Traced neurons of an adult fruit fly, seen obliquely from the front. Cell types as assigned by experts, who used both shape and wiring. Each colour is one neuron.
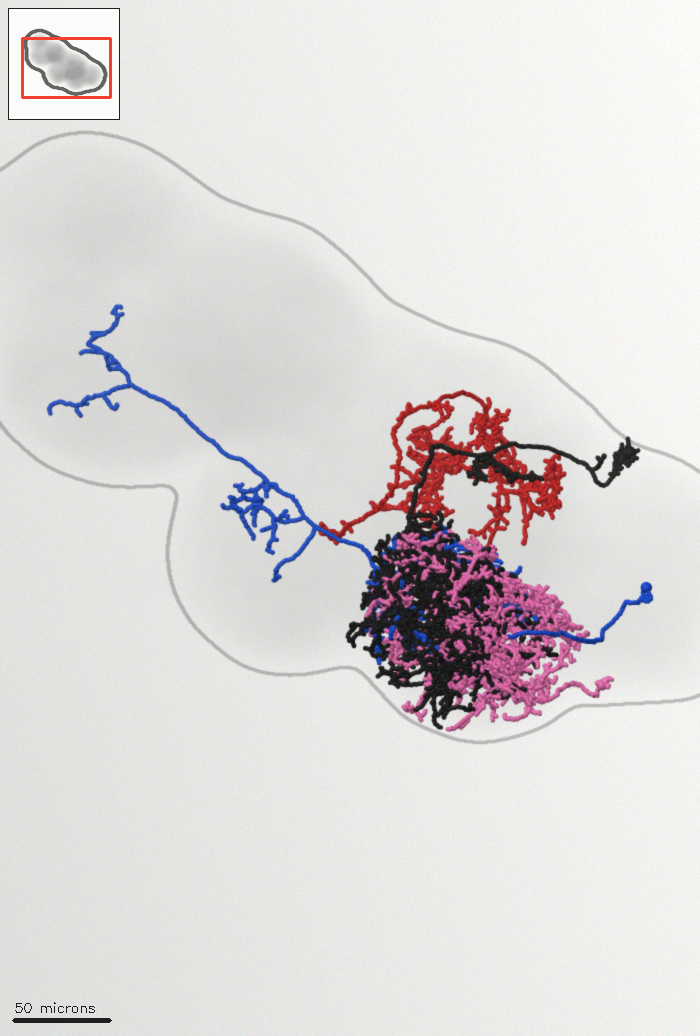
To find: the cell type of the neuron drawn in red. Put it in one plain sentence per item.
The cell type is IN06B029.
